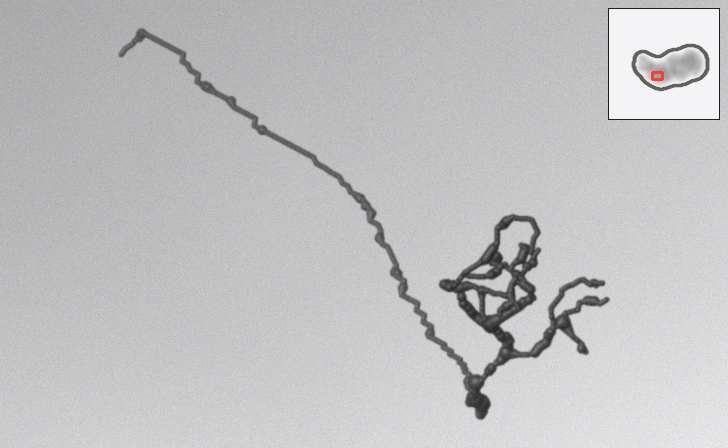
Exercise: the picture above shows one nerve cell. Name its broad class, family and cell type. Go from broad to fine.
sensory neuron entering the nerve cord; class mechanosensory tactile; SNta20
